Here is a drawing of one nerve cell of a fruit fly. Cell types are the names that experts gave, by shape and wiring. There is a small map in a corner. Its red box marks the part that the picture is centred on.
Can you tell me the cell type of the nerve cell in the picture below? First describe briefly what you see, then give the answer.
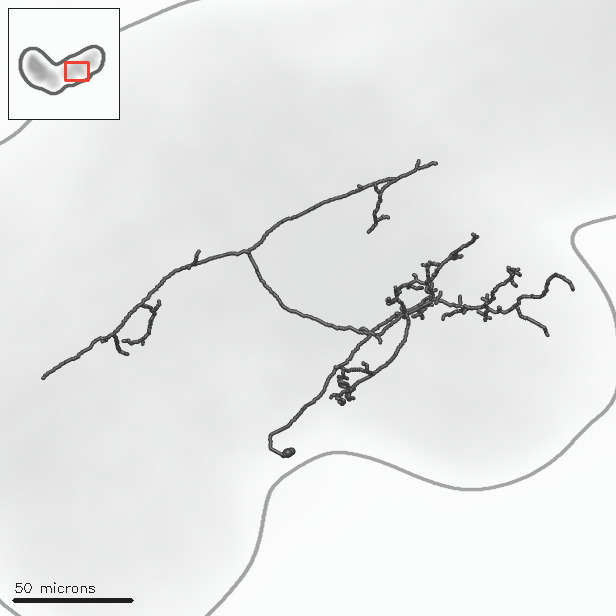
Its cell body lies at the bottom of the picture. By the scale bar it is about 250 microns wide in this view. Dozens of branch ends can be seen. This is a nerve-cord intrinsic neuron. Its cell type is IN10B038.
